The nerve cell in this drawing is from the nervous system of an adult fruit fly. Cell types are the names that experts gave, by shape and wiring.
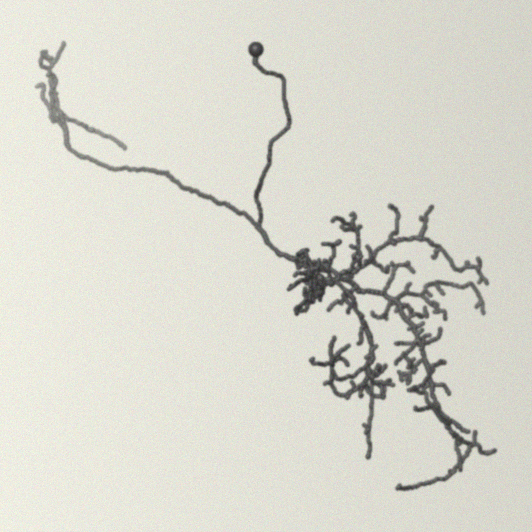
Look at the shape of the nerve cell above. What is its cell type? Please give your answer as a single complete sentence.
This neuron is an instance of the cell type AOTU052.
